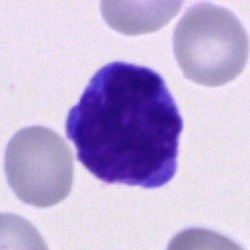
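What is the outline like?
Roughly round, slightly bumpy and irregular.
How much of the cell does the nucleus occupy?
Almost all of it; its dense chromatin stains dark purple.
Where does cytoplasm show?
Only as a thin rim of slightly paler blue, mainly at the lower right edge.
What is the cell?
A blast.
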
